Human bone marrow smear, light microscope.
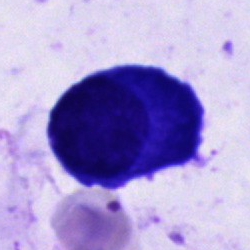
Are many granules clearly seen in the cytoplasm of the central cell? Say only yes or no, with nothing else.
No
